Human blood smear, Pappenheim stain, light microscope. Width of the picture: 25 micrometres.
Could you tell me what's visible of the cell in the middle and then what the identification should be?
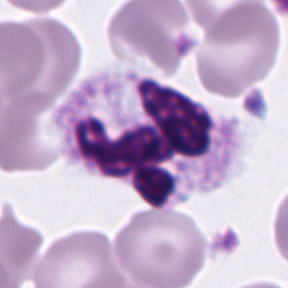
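Starting with shape: the cell is oval, longer from left to right than from top to bottom. Next, the nucleus: it is divided into three lobes. Then the cytoplasm: small pink-violet granules are scattered throughout it, and no vacuoles are seen. This cell is a segmented neutrophil.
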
